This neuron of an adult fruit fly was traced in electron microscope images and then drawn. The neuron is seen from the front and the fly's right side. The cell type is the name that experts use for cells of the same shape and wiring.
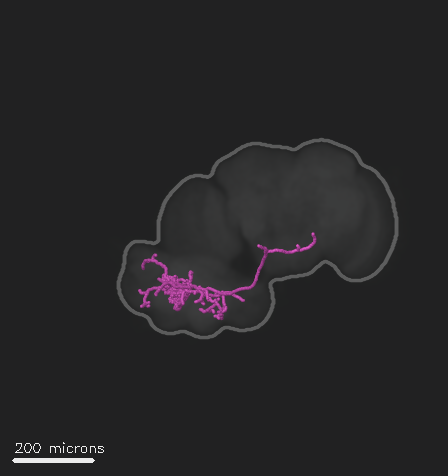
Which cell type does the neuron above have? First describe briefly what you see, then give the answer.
From left to right in the picture it spans about 450 microns. In this view it is wider than it is tall. It is an ascending neuron. Its cell type is AN07B005.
